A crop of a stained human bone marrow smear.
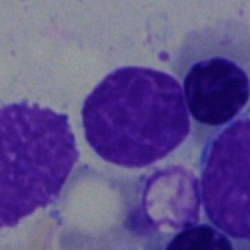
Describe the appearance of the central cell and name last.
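Outline rounded, slightly oval, smooth-edged. Nucleus occupies nearly the entire cell. Cytoplasm around nucleus scant or absent. Chromatin fairly fine and even, not coarsely clumped. Lymphocyte.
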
